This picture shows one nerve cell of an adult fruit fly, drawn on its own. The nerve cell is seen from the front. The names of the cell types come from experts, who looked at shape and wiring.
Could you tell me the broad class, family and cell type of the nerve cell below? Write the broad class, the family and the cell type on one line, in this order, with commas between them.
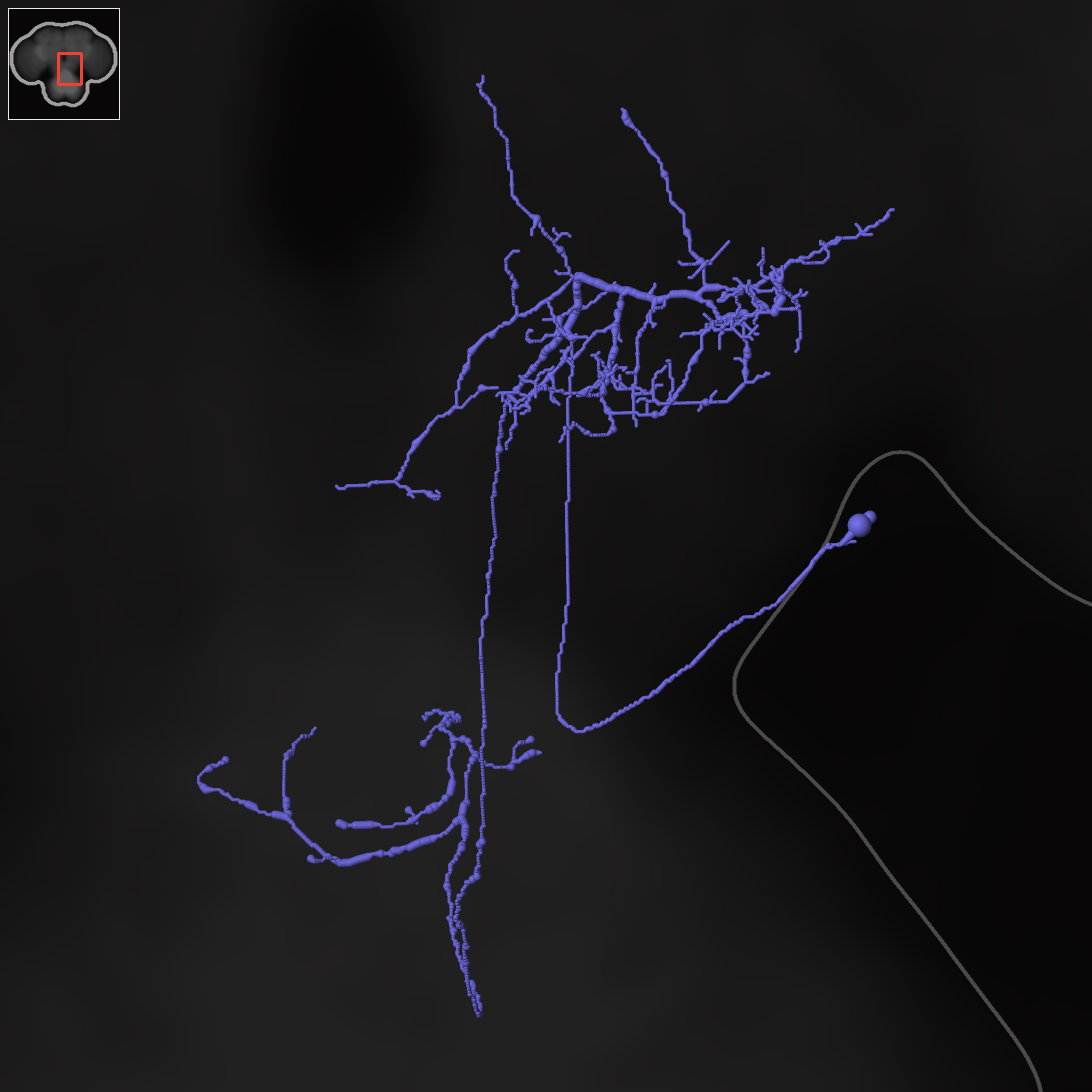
descending neuron, hemilineage LB12, DNg110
